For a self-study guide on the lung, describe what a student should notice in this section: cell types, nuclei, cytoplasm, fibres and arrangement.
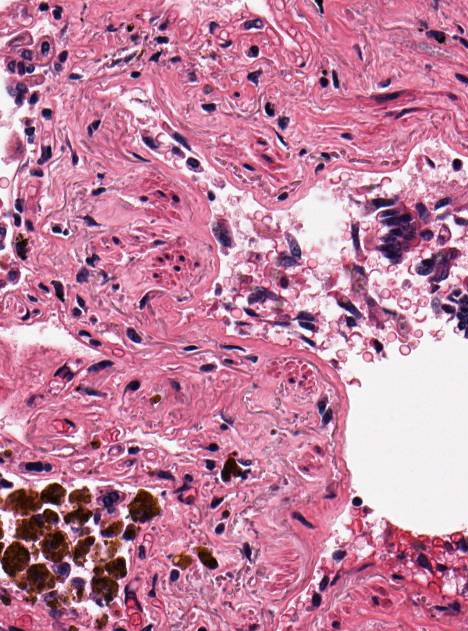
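Lower left corner: a cluster of cells packed with coarse golden-brown granular pigment. Right centre: a space holding many loose red blood cells mixed with dark purple cells. No fat cells seen.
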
